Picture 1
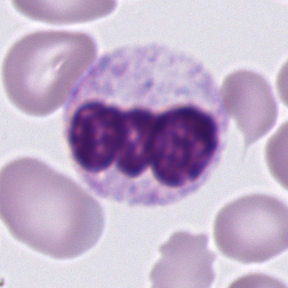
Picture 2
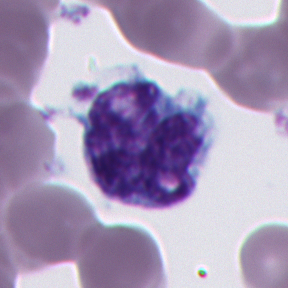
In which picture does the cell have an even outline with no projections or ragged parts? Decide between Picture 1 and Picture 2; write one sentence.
In picture 1, the cell's outline is smooth, without projections.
